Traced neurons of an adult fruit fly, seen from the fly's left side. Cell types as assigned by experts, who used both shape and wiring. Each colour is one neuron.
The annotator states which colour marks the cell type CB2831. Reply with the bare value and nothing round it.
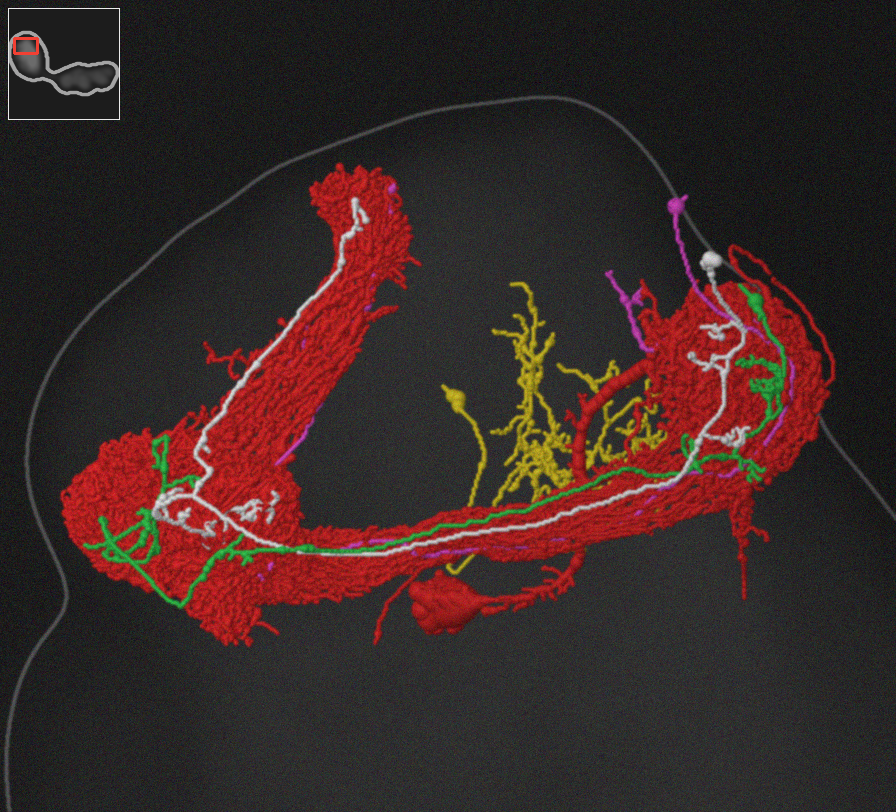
yellow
